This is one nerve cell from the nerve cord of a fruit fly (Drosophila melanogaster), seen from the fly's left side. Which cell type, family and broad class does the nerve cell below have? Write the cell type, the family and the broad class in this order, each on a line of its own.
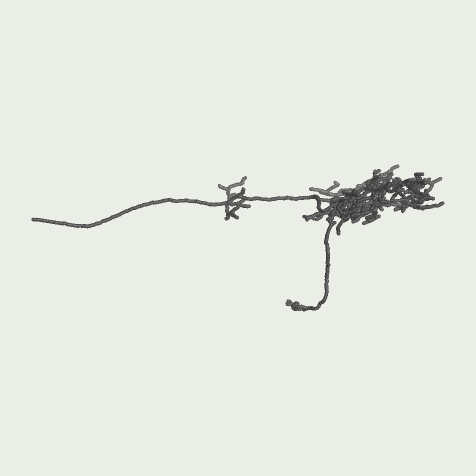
IN02A026
hemilineage 02A
nerve-cord intrinsic neuron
